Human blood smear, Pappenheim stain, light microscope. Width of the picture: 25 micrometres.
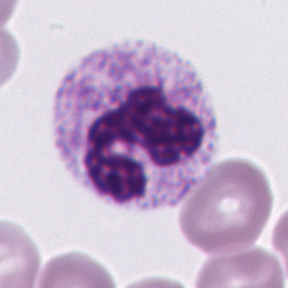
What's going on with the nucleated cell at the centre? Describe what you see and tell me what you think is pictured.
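Notice first that the outline is round and smooth, with no projections from the surface. The chromatin is dense, dark purple and coarsely clumped. Fine granules are scattered through the whole cytoplasm, giving it a pale lilac-pink tone. The cell measures about 15 micrometres across. This is a segmented neutrophil.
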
